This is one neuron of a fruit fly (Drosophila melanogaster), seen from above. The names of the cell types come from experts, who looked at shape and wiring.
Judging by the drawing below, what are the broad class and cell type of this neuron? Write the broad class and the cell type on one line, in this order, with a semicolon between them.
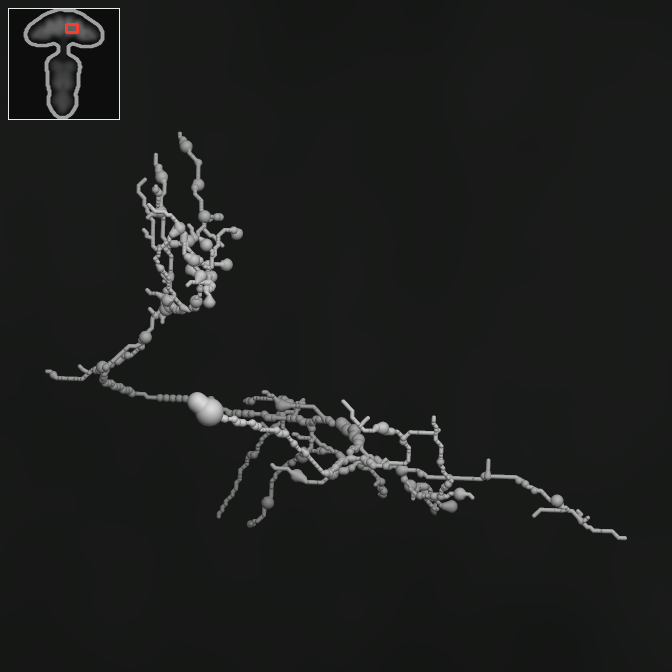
central-brain intrinsic neuron; CB2638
